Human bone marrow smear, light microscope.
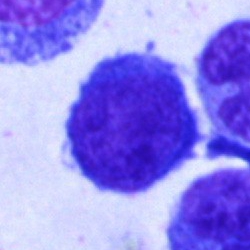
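Blast, the one sitting in the middle of this marrow smear. It's roughly round with a slightly bumpy edge, and the nucleus fills nearly the whole thing. You won't spot any granules in it. Do notice that small pale loop poking out from the lower left edge.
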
